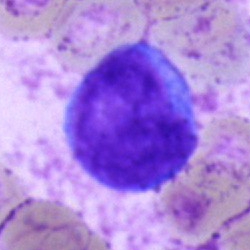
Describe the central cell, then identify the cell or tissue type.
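Thin rim of cytoplasm, seen mainly along the upper right edge. Chromatin dark purple and dense. No granules in the cytoplasm; no vacuoles in the cell. Blast.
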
